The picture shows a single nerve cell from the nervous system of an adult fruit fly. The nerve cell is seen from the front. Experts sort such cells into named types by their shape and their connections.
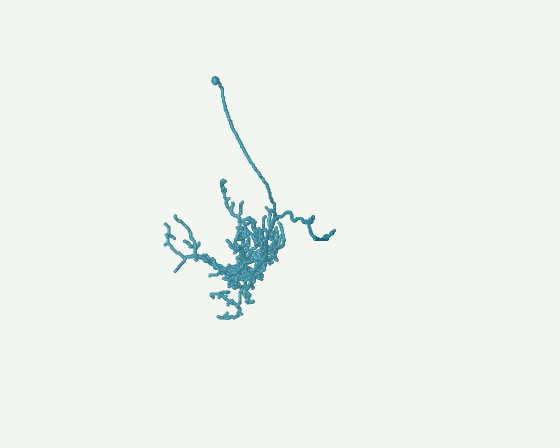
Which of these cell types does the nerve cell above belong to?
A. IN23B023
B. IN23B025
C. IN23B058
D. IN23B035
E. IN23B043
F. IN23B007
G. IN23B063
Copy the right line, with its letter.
G. IN23B063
